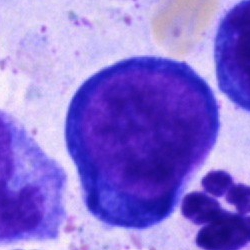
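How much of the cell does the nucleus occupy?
Most of it; only a narrow rim of cytoplasm remains, slightly wider at the bottom of the cell than elsewhere.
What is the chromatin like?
Fine and evenly spread, with no coarse clumps.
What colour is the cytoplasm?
Deep blue.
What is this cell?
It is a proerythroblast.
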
